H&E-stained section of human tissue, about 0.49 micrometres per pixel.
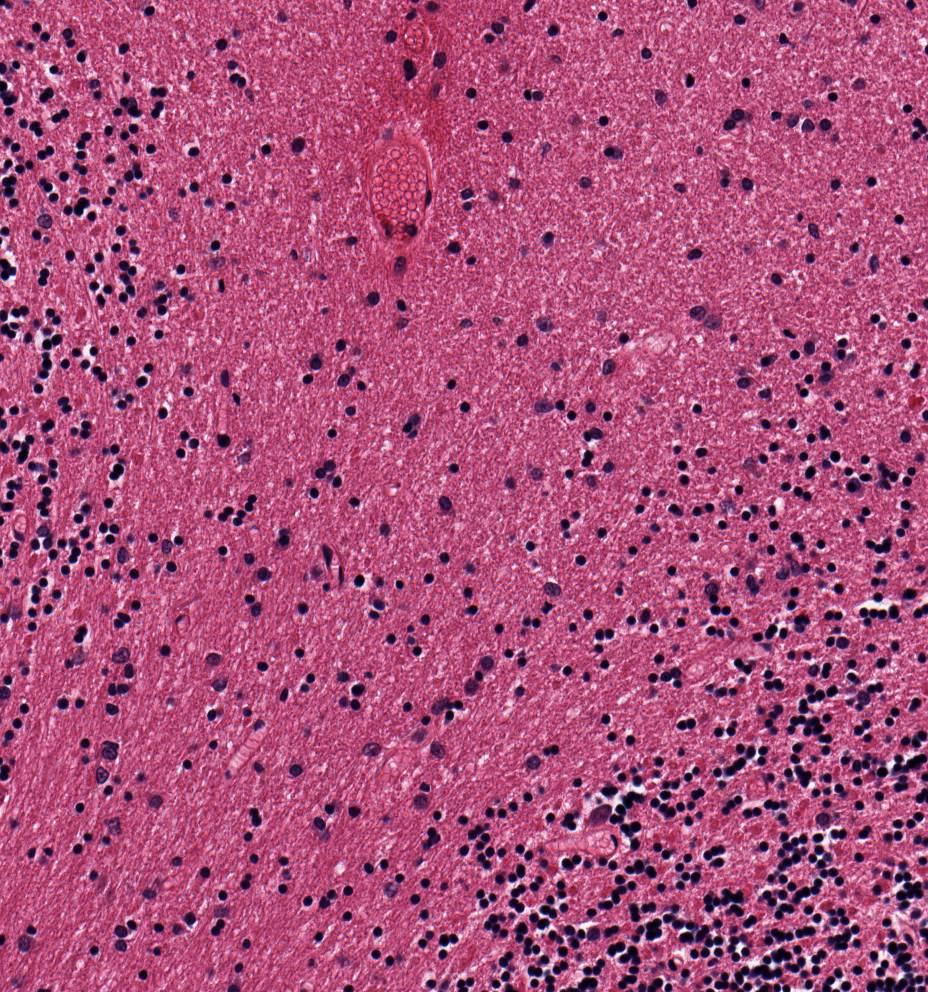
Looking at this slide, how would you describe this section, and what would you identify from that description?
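Layout: pink fibrillary tissue with sparse nuclei forms a broad zone across the centre and upper field, while densely crowded dark nuclei gather at the lower right and along the left edge. Lower right corner: small, round, very dark nuclei, closely packed, with almost no visible cytoplasm. Central zone: small round dark nuclei scattered singly and fairly evenly, with somewhat larger, paler, oval nuclei among them. The section is cerebellum.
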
